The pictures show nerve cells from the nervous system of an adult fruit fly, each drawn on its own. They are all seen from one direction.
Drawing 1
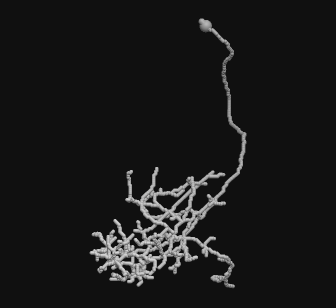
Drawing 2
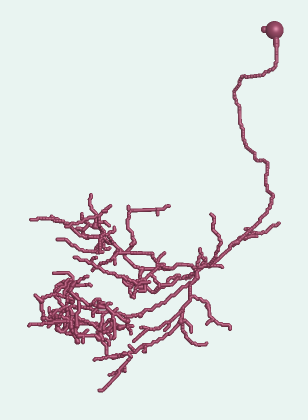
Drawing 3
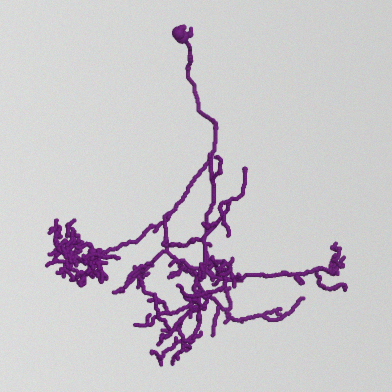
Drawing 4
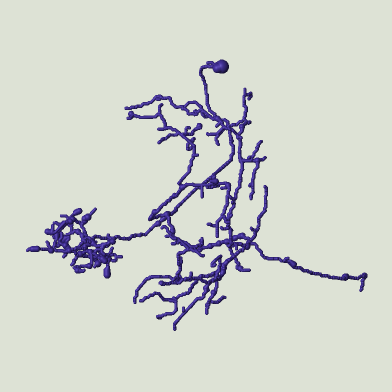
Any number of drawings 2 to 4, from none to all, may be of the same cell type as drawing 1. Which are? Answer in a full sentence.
Drawing 2 is of the same cell type.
